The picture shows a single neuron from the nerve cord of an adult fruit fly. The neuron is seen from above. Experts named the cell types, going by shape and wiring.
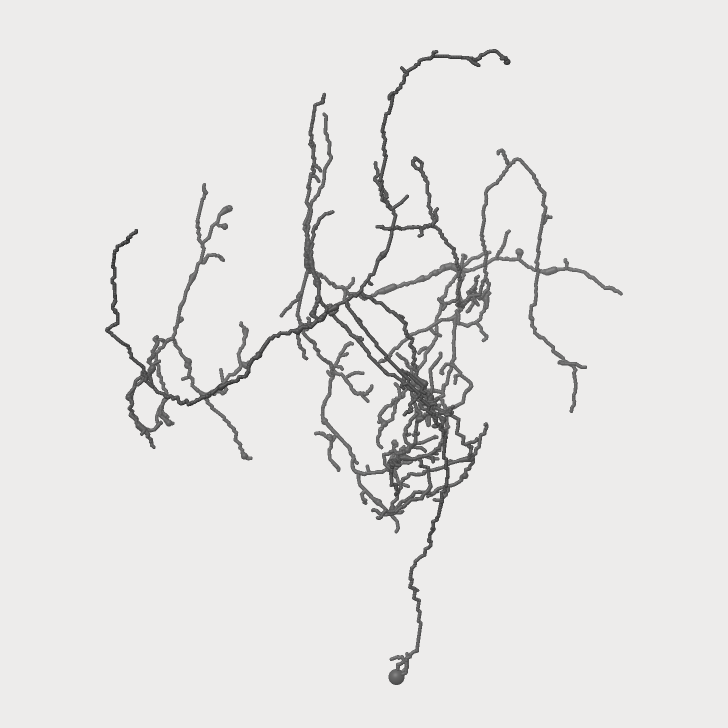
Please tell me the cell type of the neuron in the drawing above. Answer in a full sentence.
The cell type is IN04B076.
